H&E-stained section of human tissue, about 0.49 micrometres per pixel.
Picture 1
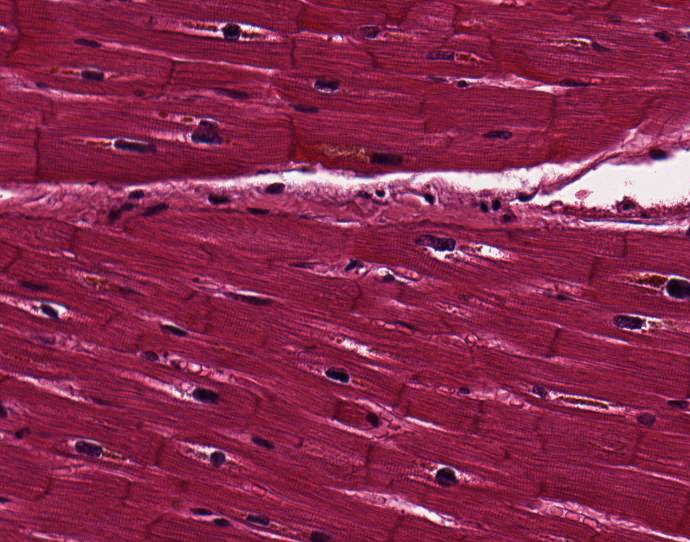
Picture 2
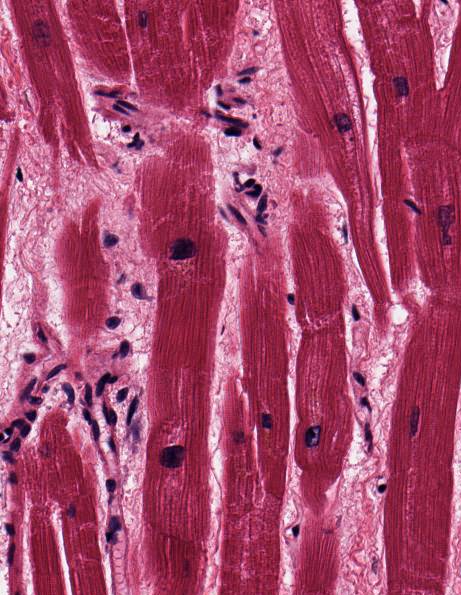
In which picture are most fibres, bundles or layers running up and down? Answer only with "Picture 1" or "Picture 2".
Picture 2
